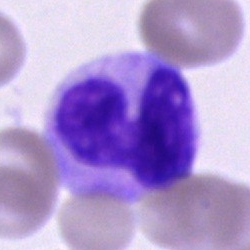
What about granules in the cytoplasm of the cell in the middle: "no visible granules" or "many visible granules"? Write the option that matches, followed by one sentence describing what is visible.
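No visible granules. No distinct granules are seen in the cytoplasm.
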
